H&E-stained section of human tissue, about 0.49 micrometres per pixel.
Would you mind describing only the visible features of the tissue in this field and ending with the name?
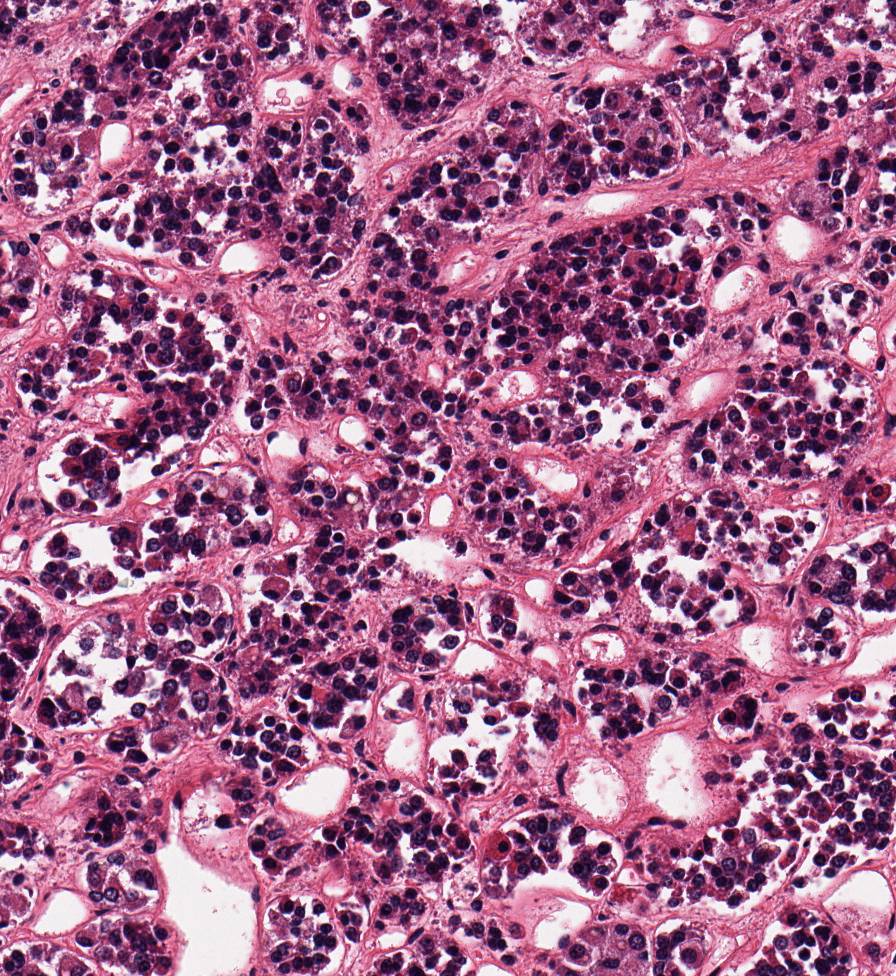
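Look across the whole field and you will see the cells packed into rounded nests, each separated from the next by thin pink fibrous septa. Inside many of these nests the cells hold together only loosely, leaving pale, empty gaps between them. Most cells have one small, round, darkly stained nucleus. Scattered among the nests are larger cells with plenty of deep pink-red cytoplasm. The tissue is pituitary.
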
